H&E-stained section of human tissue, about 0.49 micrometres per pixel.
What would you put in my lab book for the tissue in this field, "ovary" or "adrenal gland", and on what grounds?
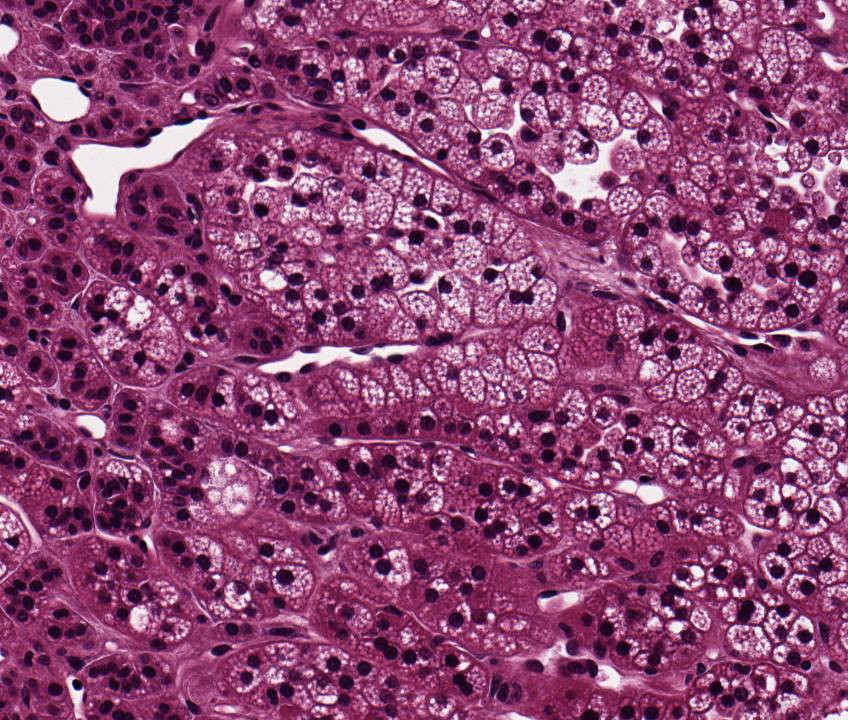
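This is adrenal gland. Cells are packed in cords and small nests separated by thin strands, the cords slanting down to the right.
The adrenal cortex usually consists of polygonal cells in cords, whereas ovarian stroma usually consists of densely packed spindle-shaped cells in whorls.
Here the stroma between the cords is scant, forming only delicate pink strands. Most cells across the middle and right have pale, finely vacuolated, foamy cytoplasm. Nuclei are small, round, dark and central.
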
